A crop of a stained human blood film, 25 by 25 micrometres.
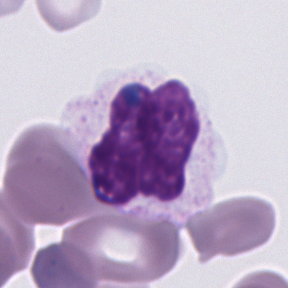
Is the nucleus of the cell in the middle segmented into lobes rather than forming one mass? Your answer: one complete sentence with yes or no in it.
Yes, the nucleus of this cell is divided into two or more lobes.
